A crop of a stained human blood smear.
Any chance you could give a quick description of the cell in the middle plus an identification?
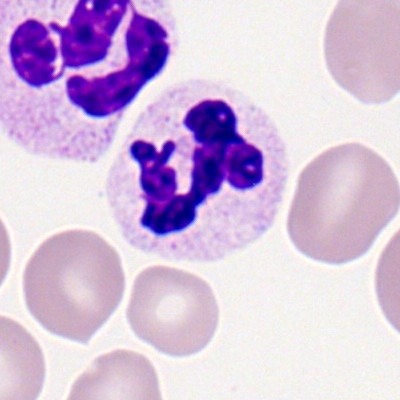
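Start with the outline: it is round and smooth. Next, the chromatin is dark purple and coarsely clumped. Around it lies plentiful cytoplasm, pale pink-lilac in colour. Fine lilac granules are scattered evenly through that cytoplasm. This cell is a segmented neutrophil.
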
